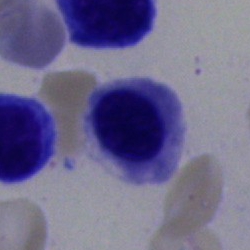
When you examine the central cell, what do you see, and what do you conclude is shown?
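Sitting toward the upper part of the cell, the nucleus leaves a wider band of cytoplasm below it. The chromatin is dense and stains a deep dark purple, and no nucleoli can be seen. The cytoplasm contains no distinct granules. This is an erythroblast.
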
